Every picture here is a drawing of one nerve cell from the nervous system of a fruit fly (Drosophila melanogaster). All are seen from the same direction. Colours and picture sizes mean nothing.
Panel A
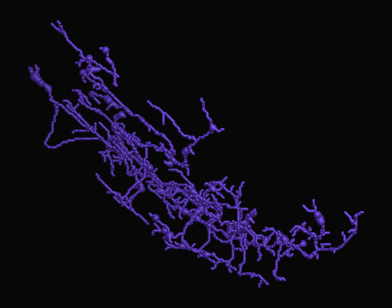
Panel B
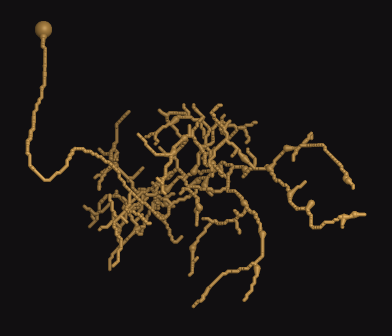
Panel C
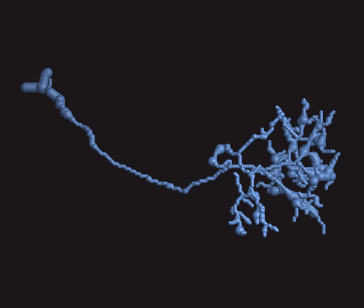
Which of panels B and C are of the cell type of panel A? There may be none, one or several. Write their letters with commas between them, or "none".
B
